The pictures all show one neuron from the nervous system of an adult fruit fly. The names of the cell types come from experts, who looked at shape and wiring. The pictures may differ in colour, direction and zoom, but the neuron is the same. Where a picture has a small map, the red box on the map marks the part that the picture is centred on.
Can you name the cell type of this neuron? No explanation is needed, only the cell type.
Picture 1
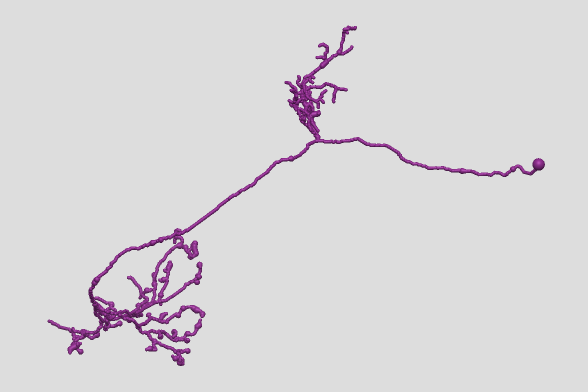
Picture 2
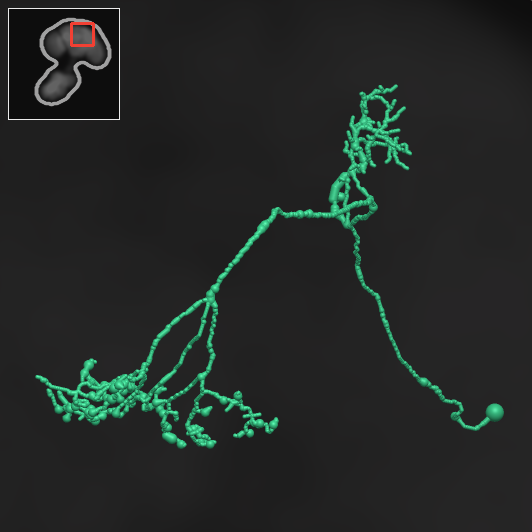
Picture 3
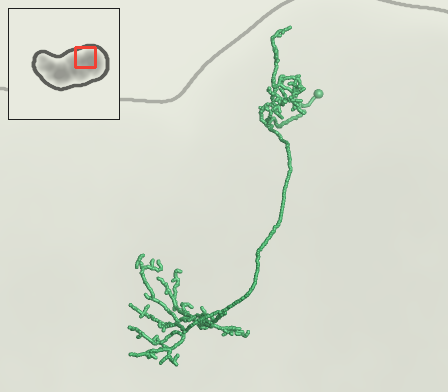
FB1E_a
